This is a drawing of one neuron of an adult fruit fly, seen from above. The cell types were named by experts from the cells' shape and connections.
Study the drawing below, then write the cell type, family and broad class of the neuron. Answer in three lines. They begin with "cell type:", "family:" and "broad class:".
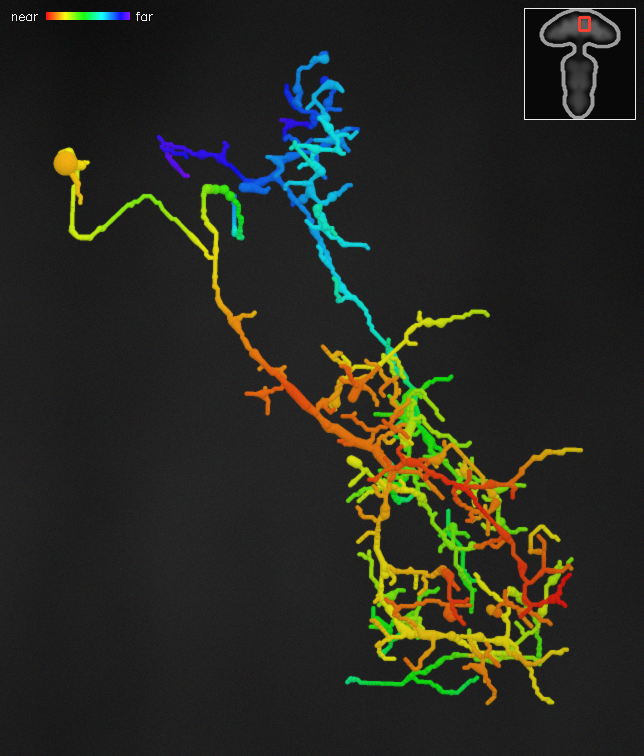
cell type: SMP125
family: hemilineage SMPad3
broad class: central-brain intrinsic neuron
